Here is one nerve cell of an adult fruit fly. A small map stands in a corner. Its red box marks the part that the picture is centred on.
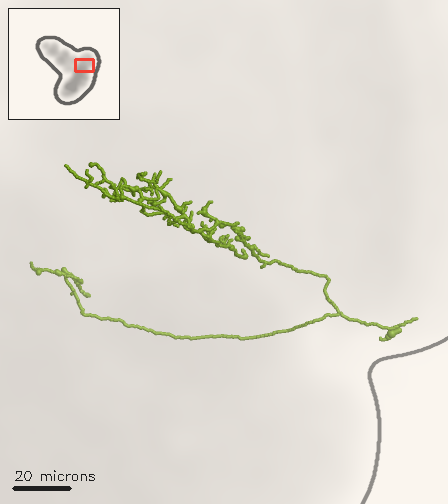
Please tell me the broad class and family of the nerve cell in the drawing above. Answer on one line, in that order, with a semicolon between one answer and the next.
optic-lobe intrinsic neuron; MeLo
